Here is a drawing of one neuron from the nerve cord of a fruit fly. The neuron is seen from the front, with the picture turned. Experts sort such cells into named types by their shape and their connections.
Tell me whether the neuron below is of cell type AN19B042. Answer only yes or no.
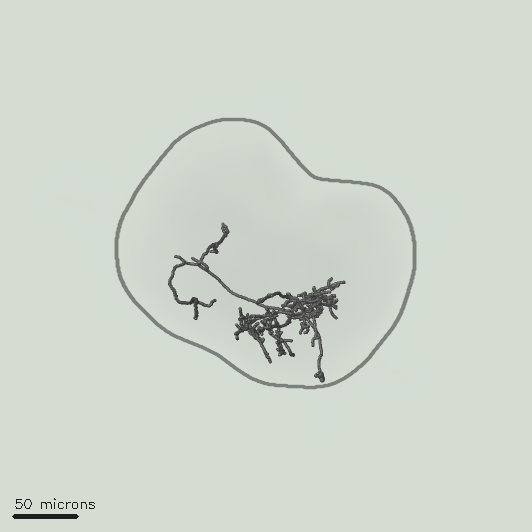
yes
